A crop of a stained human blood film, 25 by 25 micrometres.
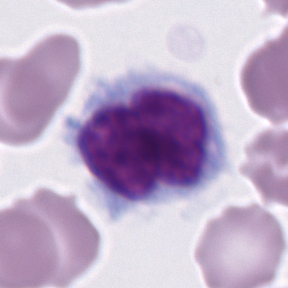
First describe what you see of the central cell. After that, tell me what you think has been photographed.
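In the central cell, the chromatin appears dark purple in a mottled, clumped pattern, and no distinct nucleoli are visible. The cytoplasm is pale blue and shows no visible granules. This is a hairy cell.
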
